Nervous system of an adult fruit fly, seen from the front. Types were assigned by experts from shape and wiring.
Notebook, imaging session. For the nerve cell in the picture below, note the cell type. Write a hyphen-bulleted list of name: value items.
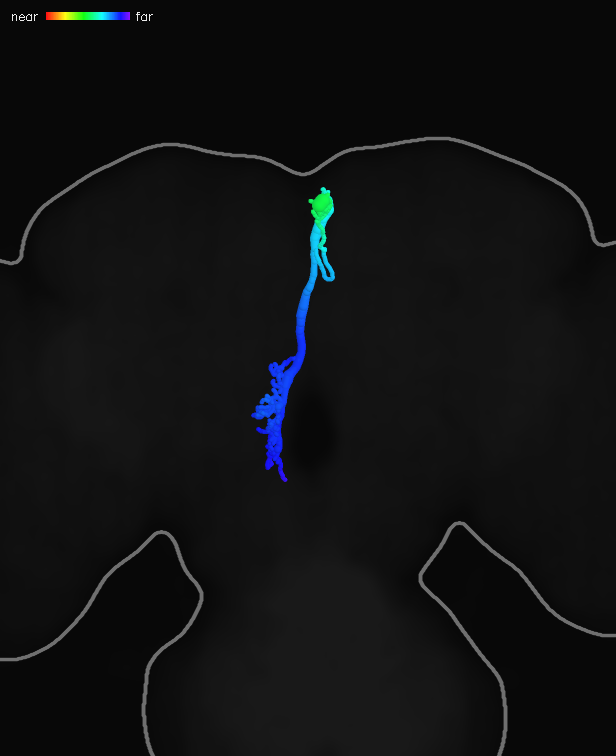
- cell type: OCG01b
